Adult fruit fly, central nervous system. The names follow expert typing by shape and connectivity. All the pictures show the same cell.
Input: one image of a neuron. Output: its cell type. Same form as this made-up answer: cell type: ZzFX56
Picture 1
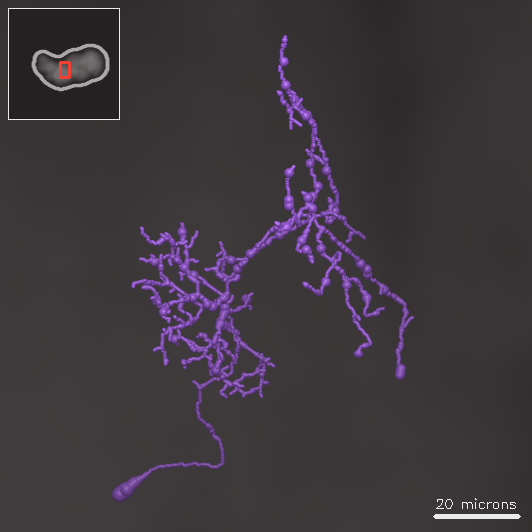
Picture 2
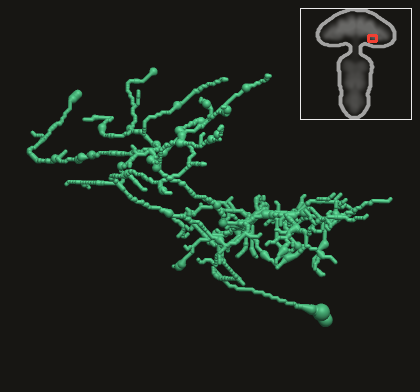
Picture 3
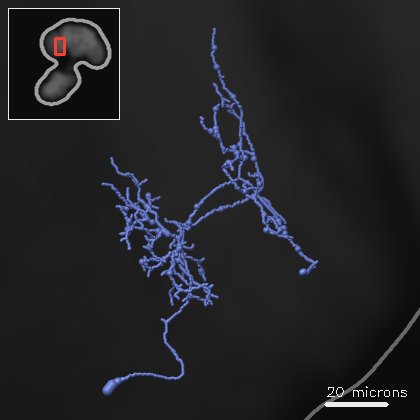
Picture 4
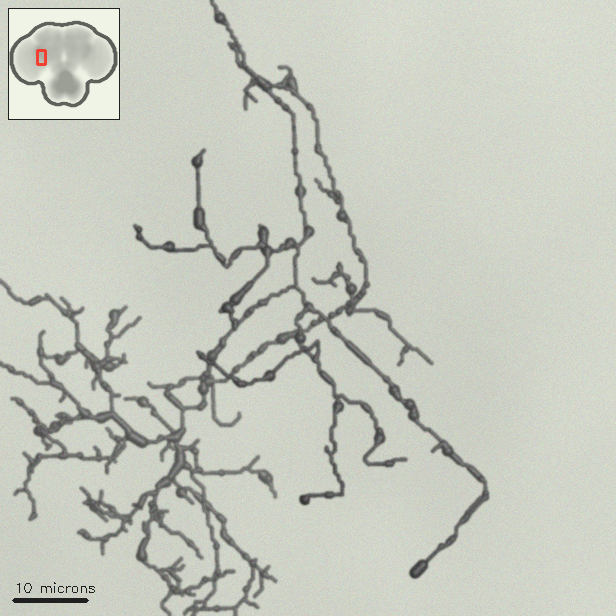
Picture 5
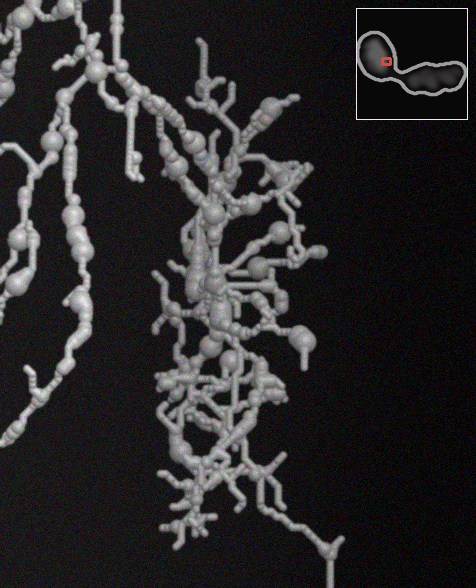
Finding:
cell type: Tlp11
